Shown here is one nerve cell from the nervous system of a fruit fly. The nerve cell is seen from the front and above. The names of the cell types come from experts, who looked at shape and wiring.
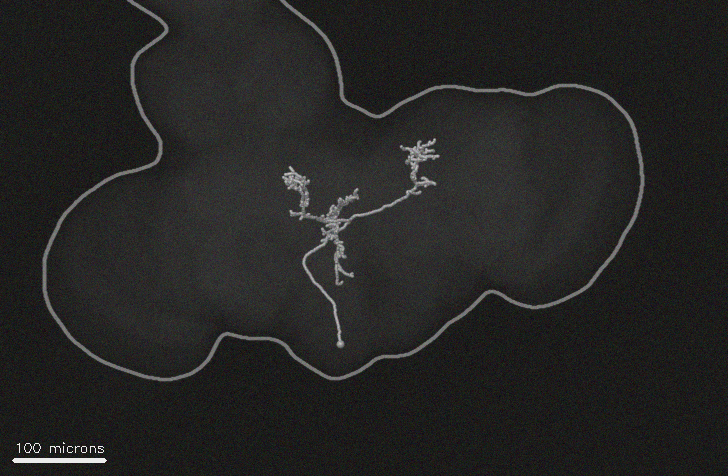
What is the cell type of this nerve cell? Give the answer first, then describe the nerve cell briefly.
Its cell type is PS096. It is a central-brain intrinsic neuron. Its cell body lies at the bottom of the picture. From top to bottom in the picture it spans about 250 microns.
